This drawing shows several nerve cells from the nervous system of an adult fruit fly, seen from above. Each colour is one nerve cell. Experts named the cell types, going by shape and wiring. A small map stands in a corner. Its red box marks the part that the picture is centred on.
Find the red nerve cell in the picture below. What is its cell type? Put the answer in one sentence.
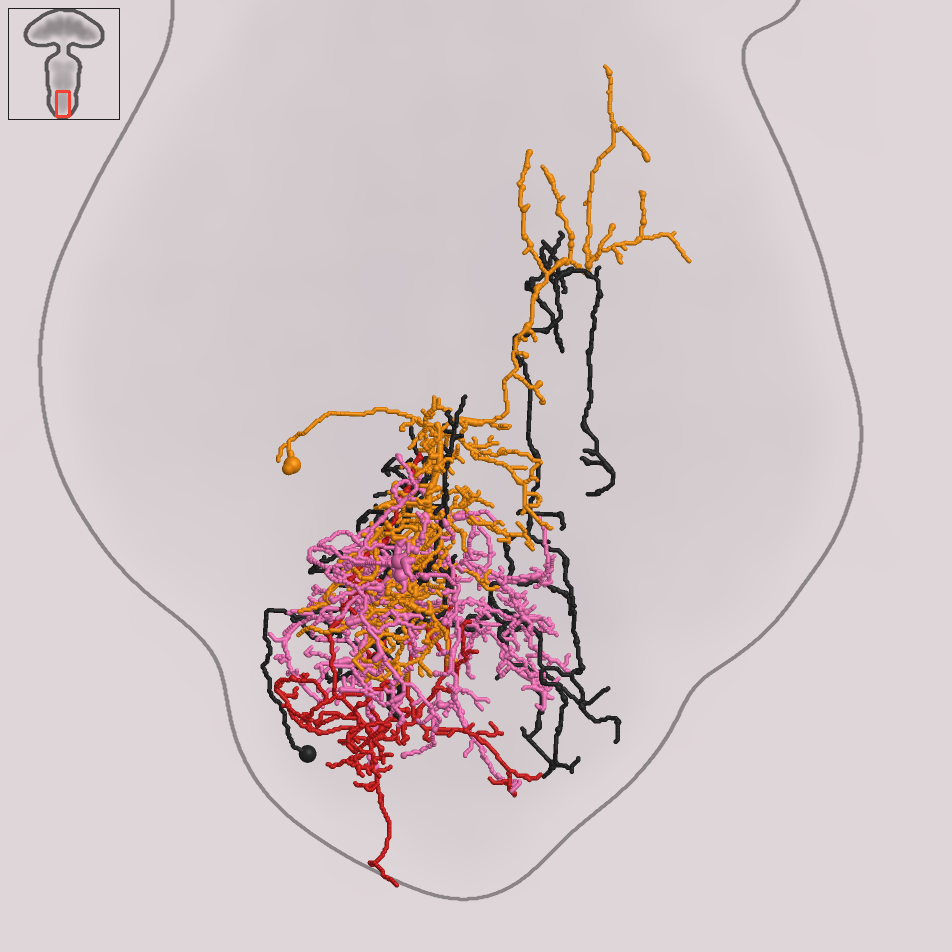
The cell type is INXXX446.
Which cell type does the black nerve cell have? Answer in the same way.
The cell type is INXXX369.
